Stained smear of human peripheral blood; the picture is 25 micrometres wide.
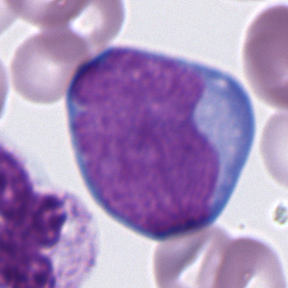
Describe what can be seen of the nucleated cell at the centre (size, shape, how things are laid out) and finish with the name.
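Start with size: about 17 micrometres across, with the nucleus taking up about 70% of the cell's area. Its chromatin is fine and evenly spread, with no coarse dark clumps. On the right, where it faces the widest part of the cytoplasm, the nuclear border is wavy and indented. The cytoplasm makes a broad crescent on that side and only a thin rim on the left; it is pale blue, turning darker blue at the cell's edge. I'd call this a myeloblast.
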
